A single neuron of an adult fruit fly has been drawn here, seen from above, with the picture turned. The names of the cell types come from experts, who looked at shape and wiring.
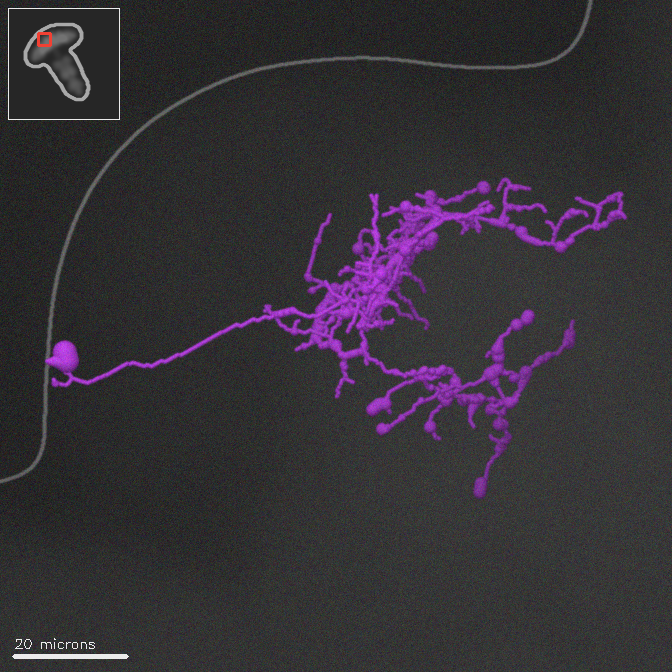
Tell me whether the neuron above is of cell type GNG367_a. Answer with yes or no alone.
no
